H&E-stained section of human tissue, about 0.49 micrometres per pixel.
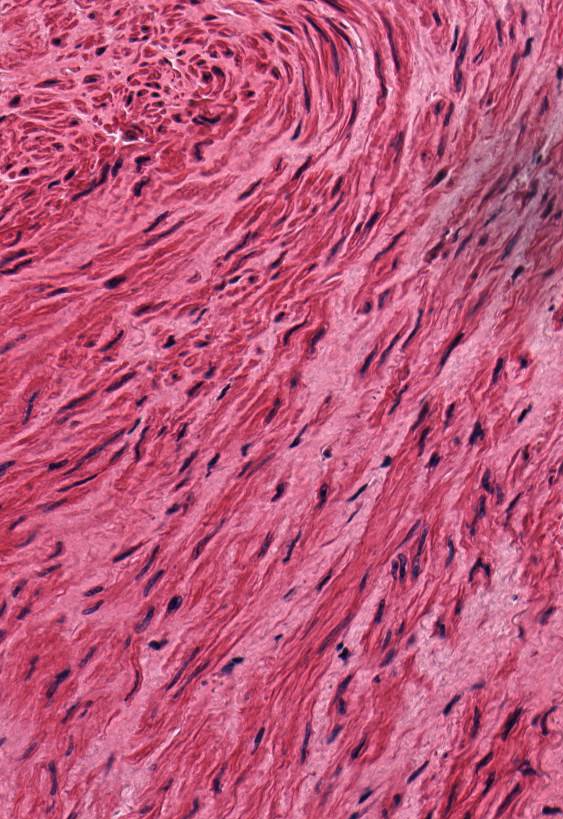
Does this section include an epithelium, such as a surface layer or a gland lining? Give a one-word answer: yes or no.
No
